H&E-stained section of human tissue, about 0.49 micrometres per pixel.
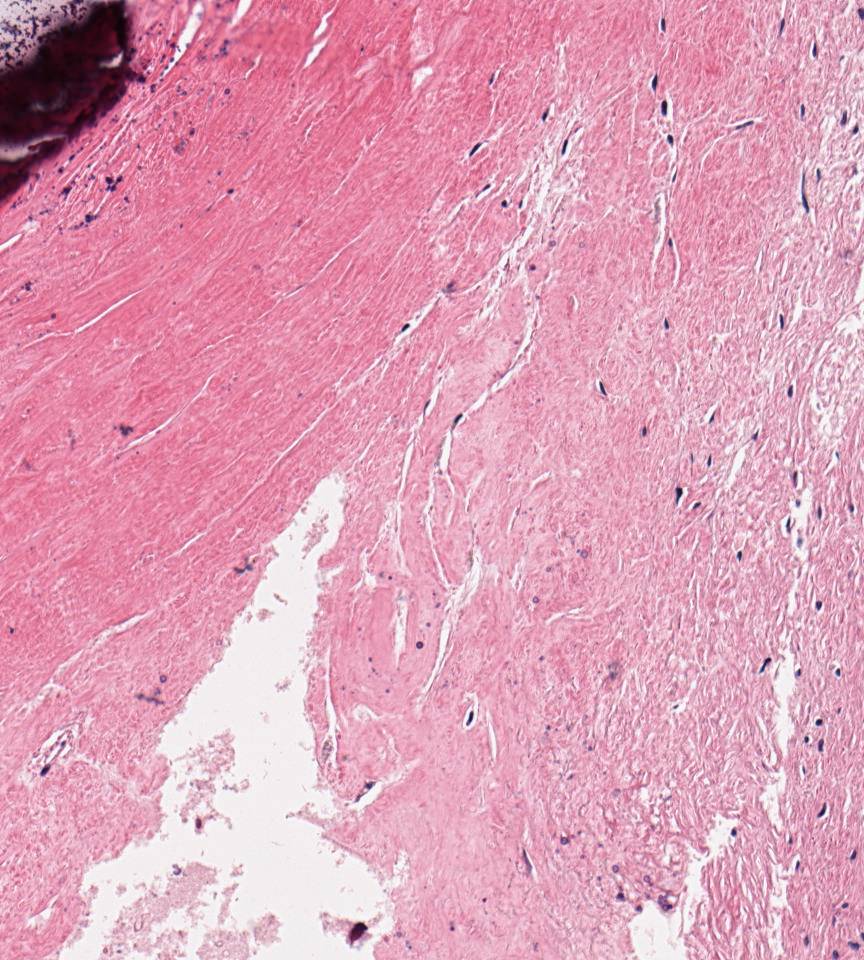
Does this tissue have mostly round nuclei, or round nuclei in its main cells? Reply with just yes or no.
No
